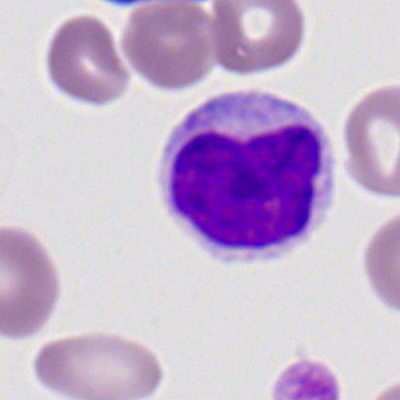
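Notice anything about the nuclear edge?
Yes, there's a shallow notch in its upper edge, and the nucleus fills most of the cell.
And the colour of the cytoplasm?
Pale greyish blue.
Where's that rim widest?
Above the nucleus.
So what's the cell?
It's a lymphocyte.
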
